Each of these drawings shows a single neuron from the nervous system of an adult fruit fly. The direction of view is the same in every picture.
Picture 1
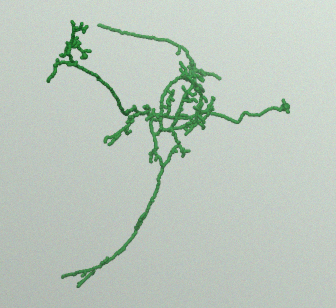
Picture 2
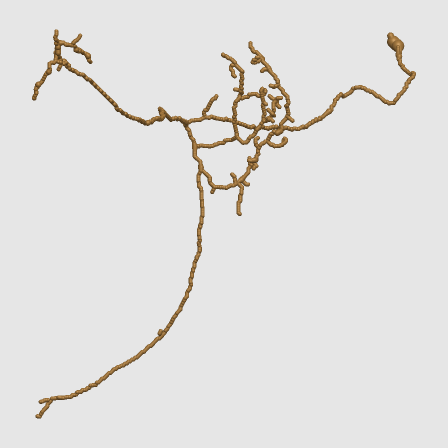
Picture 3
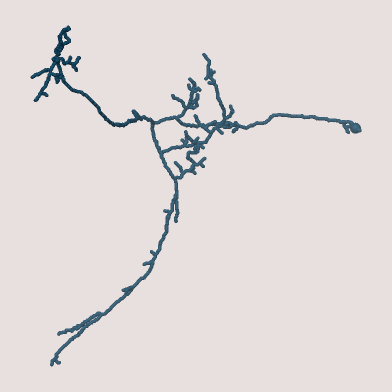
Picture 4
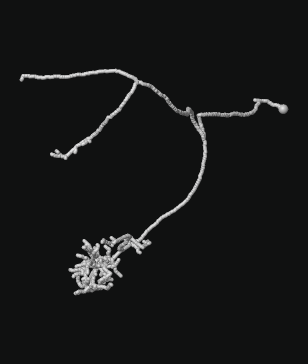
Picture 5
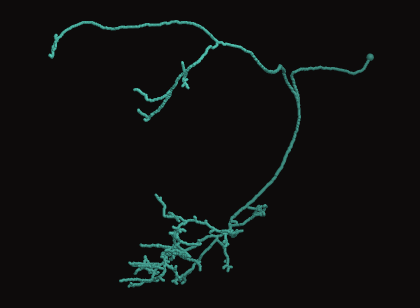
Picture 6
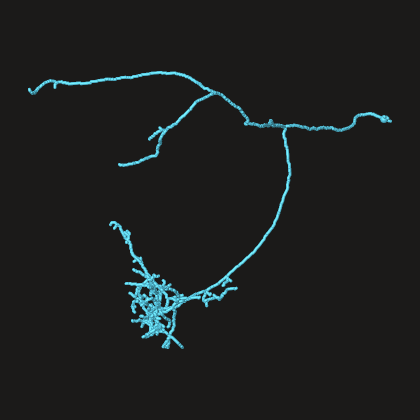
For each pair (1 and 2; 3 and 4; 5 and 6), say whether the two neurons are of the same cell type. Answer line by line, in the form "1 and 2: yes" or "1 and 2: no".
1 and 2: no
3 and 4: no
5 and 6: yes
